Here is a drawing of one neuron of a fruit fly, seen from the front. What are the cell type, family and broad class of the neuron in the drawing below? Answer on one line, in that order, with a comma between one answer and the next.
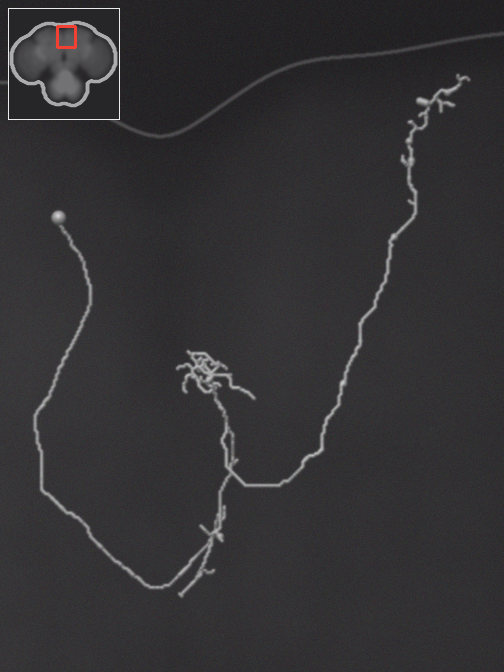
FS4A, class CX, central-brain intrinsic neuron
